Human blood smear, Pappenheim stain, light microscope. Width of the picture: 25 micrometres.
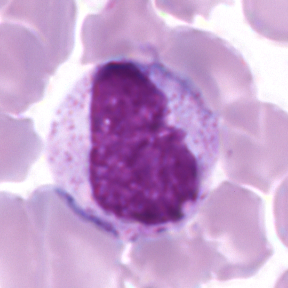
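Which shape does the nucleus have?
Bean-shaped, with a notch on its right side.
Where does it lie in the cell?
Off-centre, so the rim of cytoplasm is wider on the left.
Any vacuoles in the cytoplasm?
None are visible.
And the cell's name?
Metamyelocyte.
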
